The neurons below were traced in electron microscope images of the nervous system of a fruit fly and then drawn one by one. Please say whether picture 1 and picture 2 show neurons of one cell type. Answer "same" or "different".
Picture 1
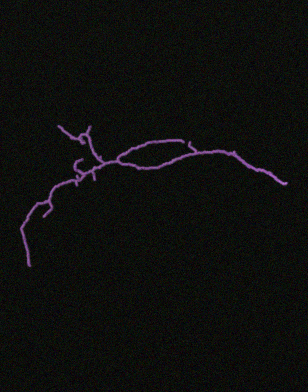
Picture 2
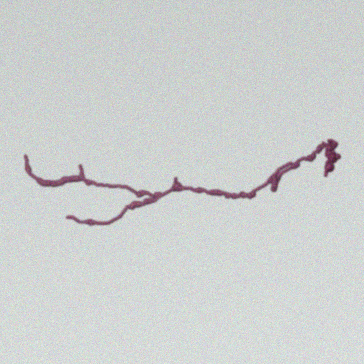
different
